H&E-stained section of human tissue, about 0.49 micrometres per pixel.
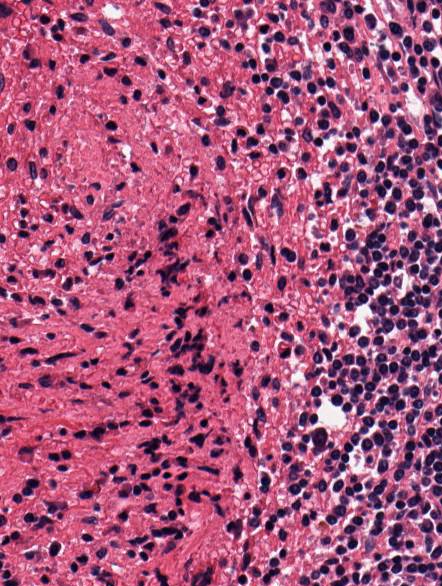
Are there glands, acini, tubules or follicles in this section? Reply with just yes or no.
No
